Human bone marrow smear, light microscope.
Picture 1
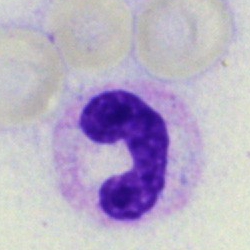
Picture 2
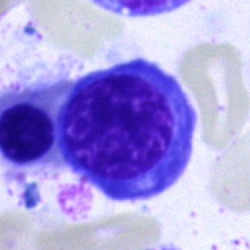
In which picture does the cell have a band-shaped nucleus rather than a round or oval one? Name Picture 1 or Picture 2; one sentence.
The cell in Picture 1 has a nucleus bent into a band with no separate lobes.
